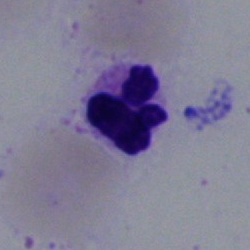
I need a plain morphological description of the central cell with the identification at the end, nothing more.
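Looking at the central cell, its outline is faint and roughly round. Throughout the nucleus, the chromatin is dense and very dark purple. Most of the visible cytoplasm sits upper left of the nucleus, pale pinkish-lilac. This, then, is a segmented neutrophil.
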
